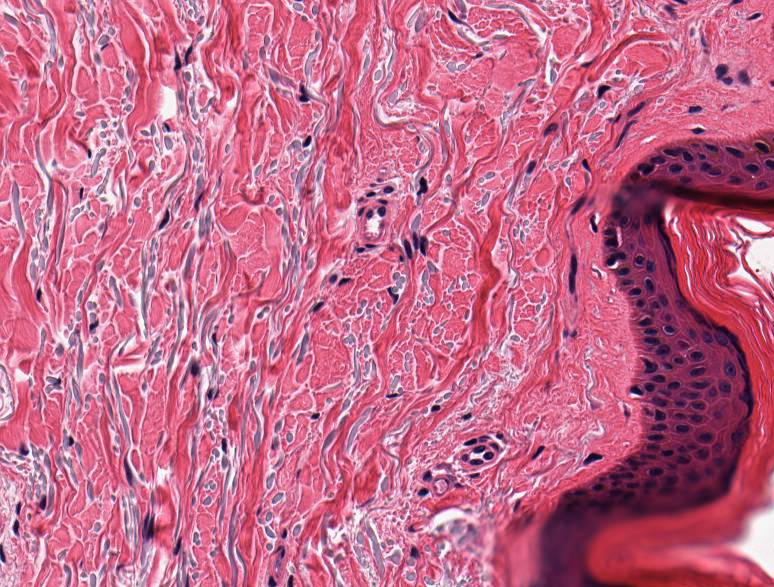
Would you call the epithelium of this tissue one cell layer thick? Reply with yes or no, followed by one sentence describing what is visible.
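No. The epidermis is a stratified squamous epithelium covered by a compact, wavy pink layer of keratin at the far right.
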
